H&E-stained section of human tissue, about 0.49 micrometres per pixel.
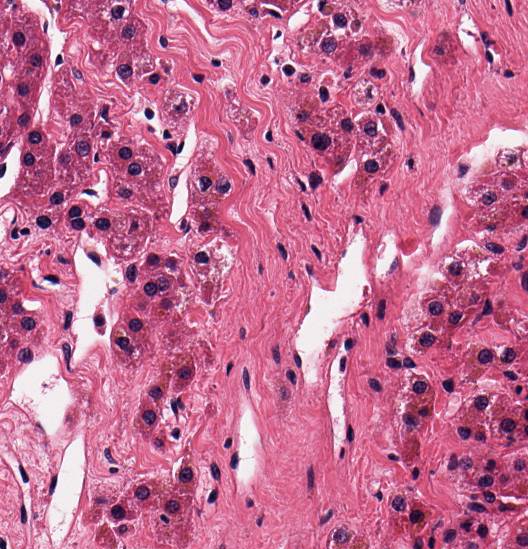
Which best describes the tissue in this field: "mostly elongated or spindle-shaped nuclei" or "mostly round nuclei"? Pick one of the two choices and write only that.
Mostly round nuclei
